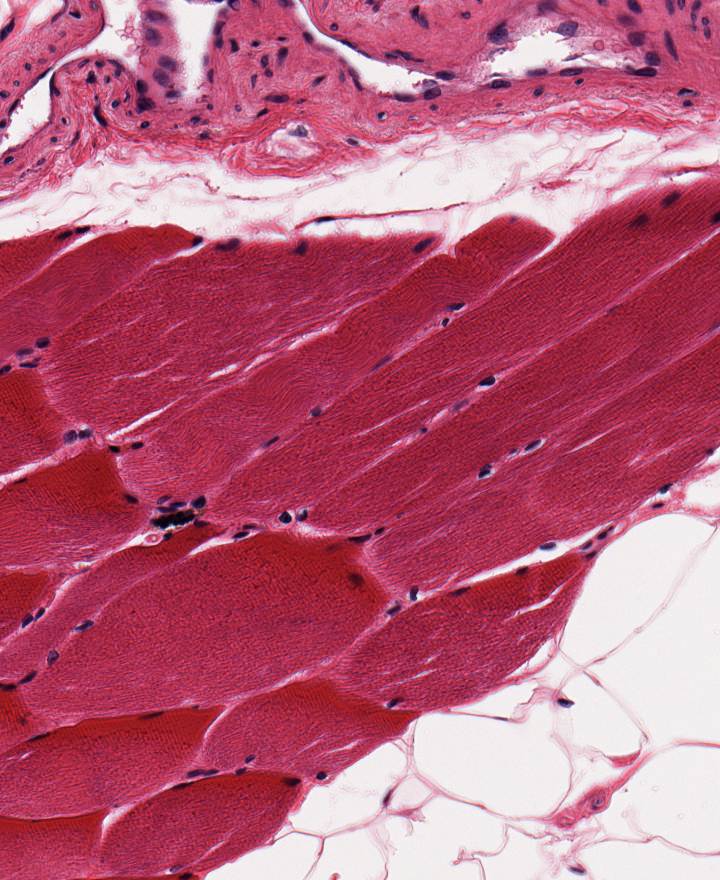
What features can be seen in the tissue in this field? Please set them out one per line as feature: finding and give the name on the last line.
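Fibres: parallel, diagonal, lower left to upper right
Nuclei: flattened, at fibre edges
Fat, lower right: empty polygonal spaces, thin pink membranes
Connective tissue: loose, pale, wispy band separating muscle from denser pink tissue at top
Name: skeletal muscle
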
